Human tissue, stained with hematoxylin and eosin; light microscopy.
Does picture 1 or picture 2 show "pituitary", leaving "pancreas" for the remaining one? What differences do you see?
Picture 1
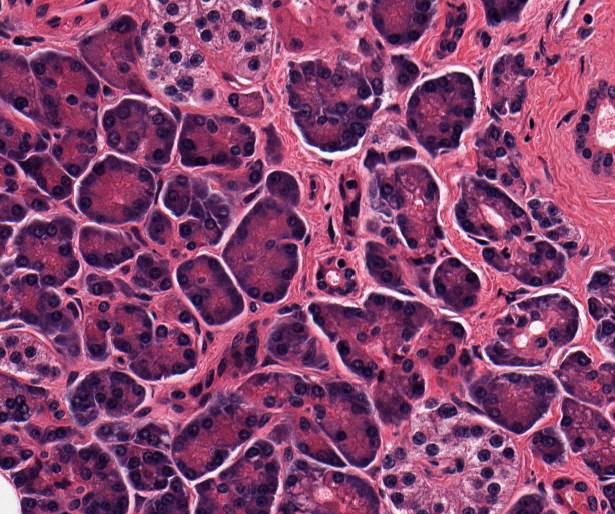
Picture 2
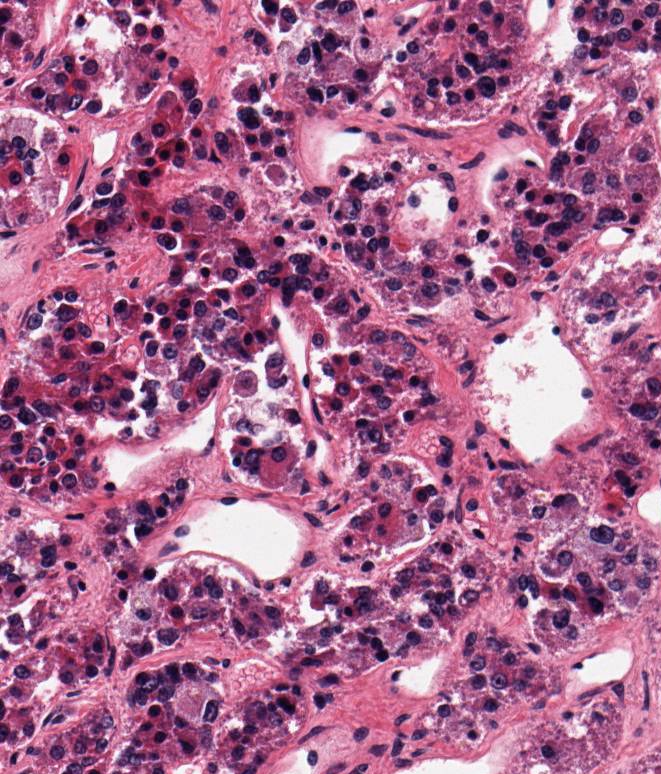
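ID: pancreas = picture 1; pituitary = picture 2. Pancreas: closely packed rounded acini, thin pink fibrous septa between. Acinar cells: dark purple basal cytoplasm, pinker apical cytoplasm; nuclei round, dark, toward the base. Central lumens mostly small or inconspicuous. Pituitary: rounded nests across whole field, separated by thin septa of pink collagen with slender spindle-shaped nuclei. Mixed cells within the same nests: some with bright red cytoplasm, others purplish-grey granular. A few scattered cells with pale, finely vacuolated, foamy cytoplasm.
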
